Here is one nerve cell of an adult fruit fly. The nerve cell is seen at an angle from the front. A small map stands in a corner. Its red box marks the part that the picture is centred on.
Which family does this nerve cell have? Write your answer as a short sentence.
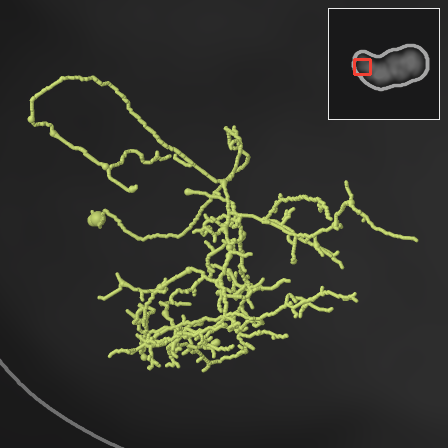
The family is hemilineage 04B.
